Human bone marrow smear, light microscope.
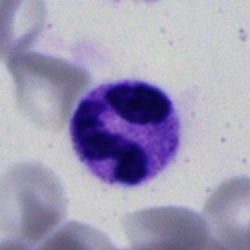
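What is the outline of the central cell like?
Round and smooth.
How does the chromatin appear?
Dense and dark purple, with no fine open pattern; no nucleoli can be seen.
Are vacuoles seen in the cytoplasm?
None.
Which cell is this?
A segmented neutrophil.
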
